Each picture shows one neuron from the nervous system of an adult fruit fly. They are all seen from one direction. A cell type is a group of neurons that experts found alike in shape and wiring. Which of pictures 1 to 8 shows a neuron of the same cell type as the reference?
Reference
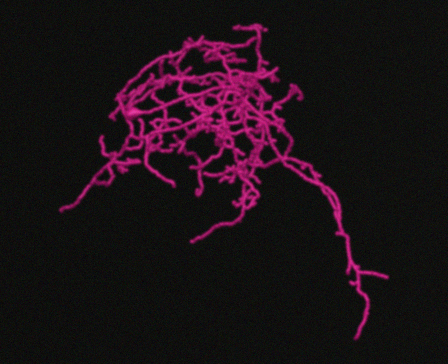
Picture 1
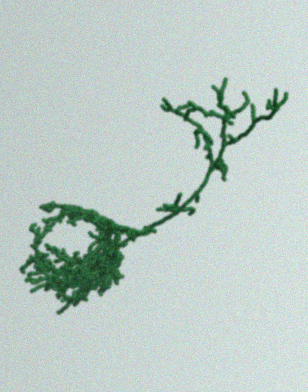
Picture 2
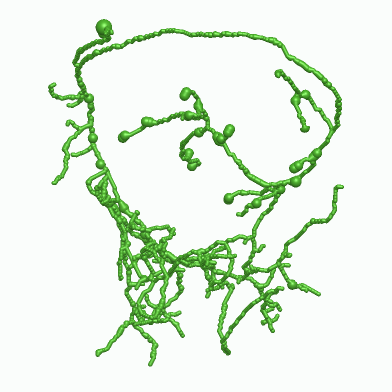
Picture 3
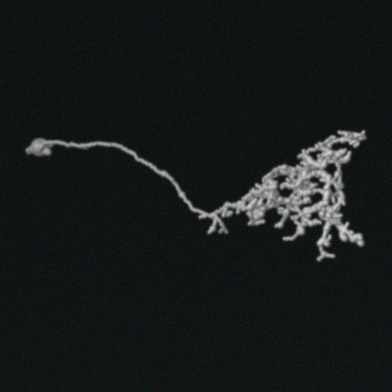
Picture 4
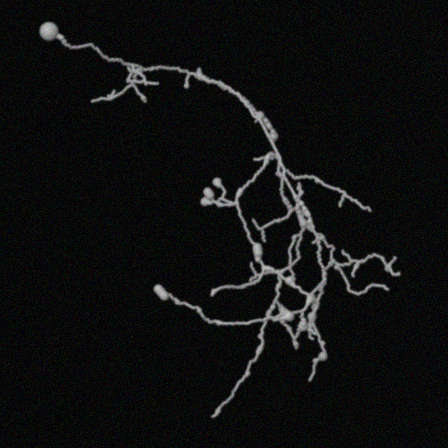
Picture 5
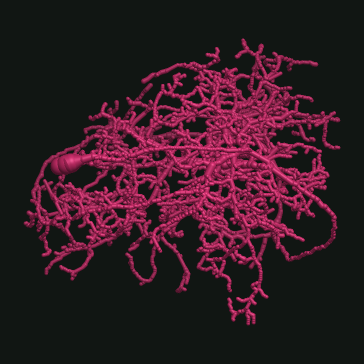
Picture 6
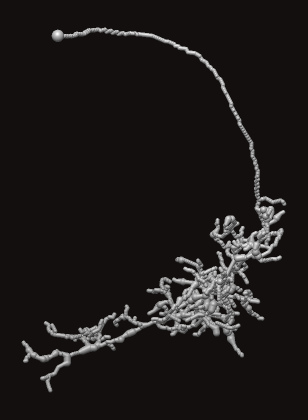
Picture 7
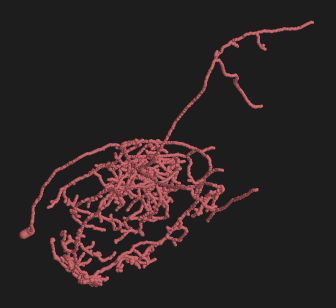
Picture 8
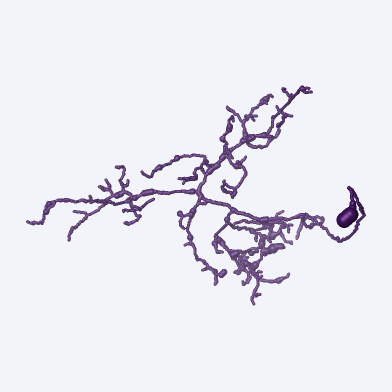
Picture 7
